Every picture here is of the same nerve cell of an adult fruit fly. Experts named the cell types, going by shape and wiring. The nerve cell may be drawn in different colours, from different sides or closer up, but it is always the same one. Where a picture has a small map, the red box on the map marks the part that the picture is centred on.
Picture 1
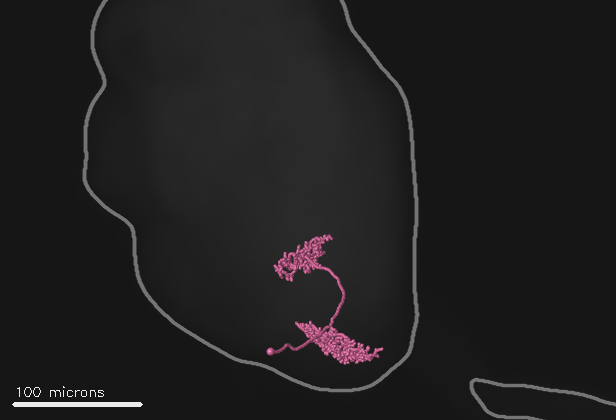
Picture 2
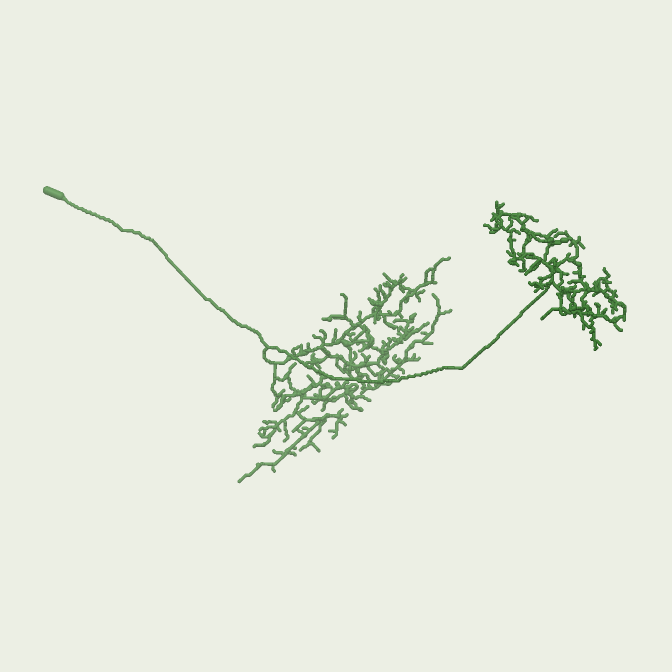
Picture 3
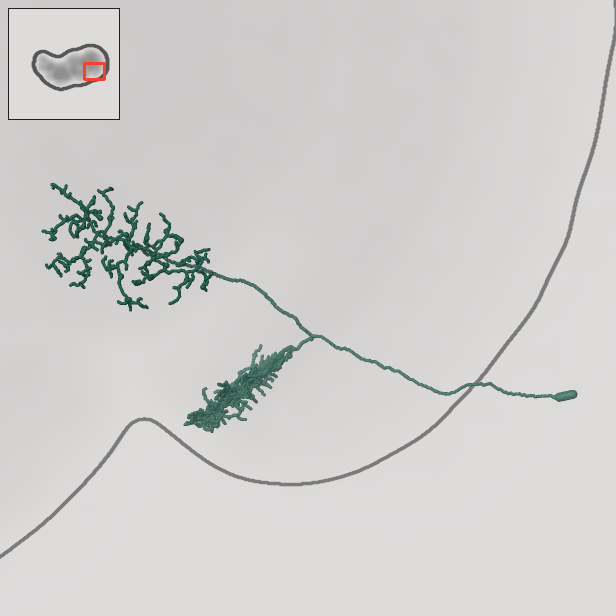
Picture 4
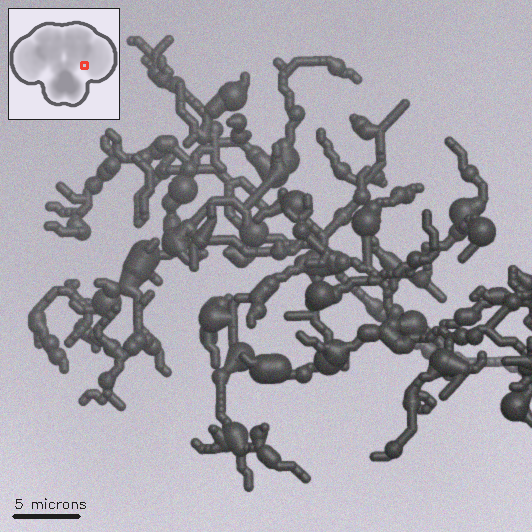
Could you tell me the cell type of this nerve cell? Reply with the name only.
Tm32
